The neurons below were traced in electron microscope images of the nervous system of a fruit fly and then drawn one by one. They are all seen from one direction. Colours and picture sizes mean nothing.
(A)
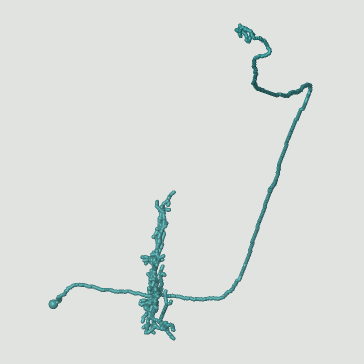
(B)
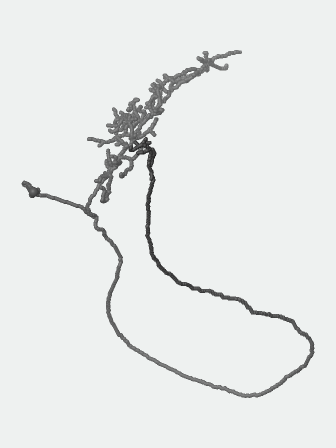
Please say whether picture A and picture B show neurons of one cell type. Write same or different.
different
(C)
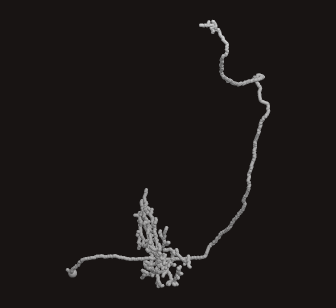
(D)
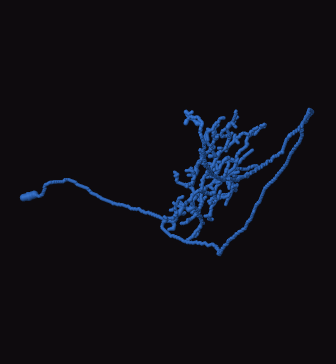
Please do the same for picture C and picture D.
same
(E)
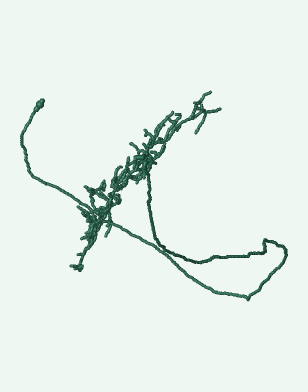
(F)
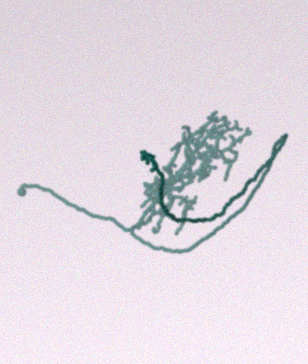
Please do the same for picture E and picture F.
different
